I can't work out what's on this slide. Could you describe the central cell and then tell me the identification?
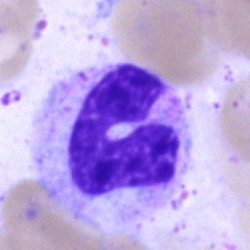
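C-shaped nucleus, deeply indented, gap opening toward the right. Chromatin dark purple, coarsely clumped. Cytoplasm very pale, almost colourless, with a faint lilac tint. Fine pink-violet granules scattered sparsely through it. Cell type: band neutrophil.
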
